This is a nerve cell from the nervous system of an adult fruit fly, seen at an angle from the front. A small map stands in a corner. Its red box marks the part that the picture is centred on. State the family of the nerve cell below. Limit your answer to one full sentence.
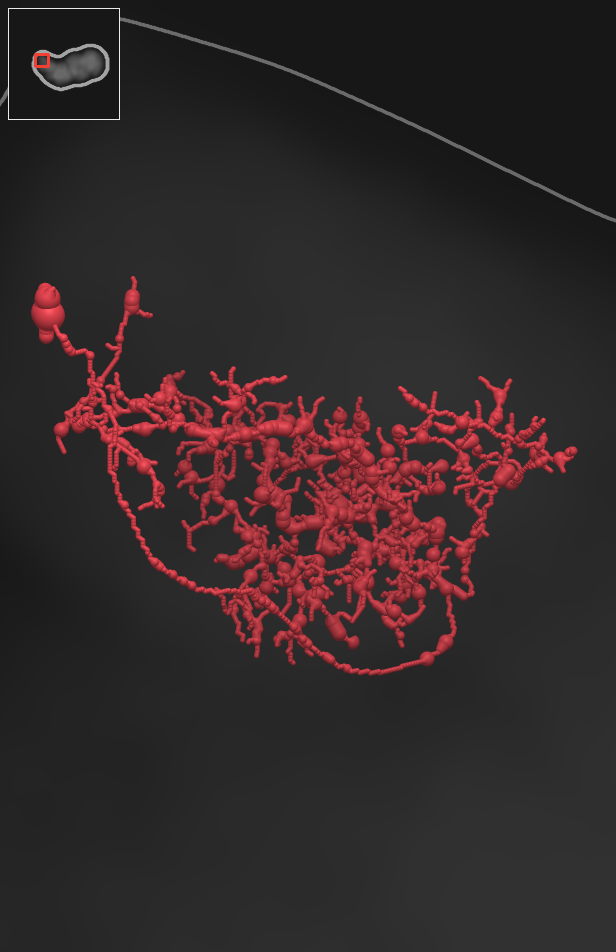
This nerve cell has been assigned the family hemilineage 01A.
